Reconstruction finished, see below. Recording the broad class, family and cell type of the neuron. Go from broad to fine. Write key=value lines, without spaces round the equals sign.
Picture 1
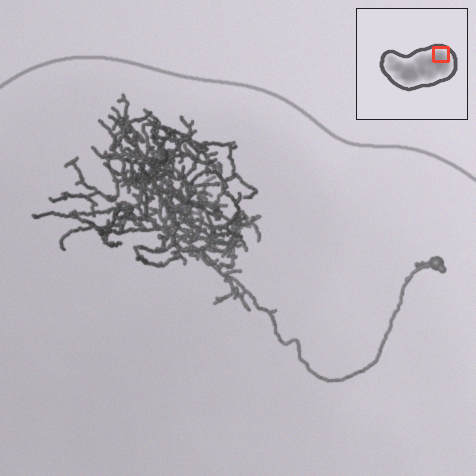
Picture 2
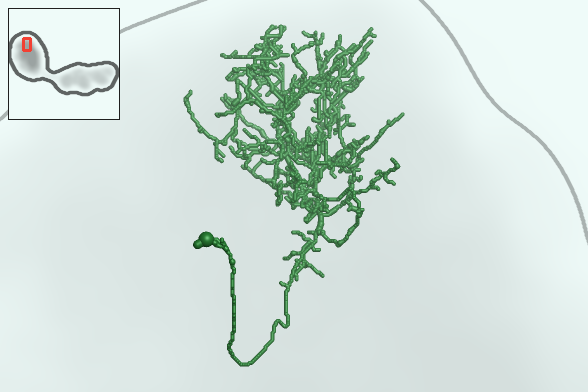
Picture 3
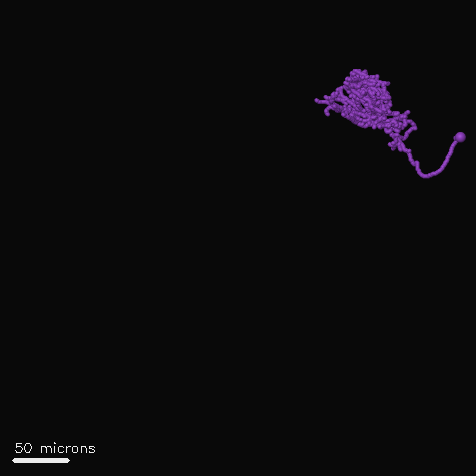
broad_class=central-brain intrinsic neuron
family=LHAV
cell_type=LHAV4l1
